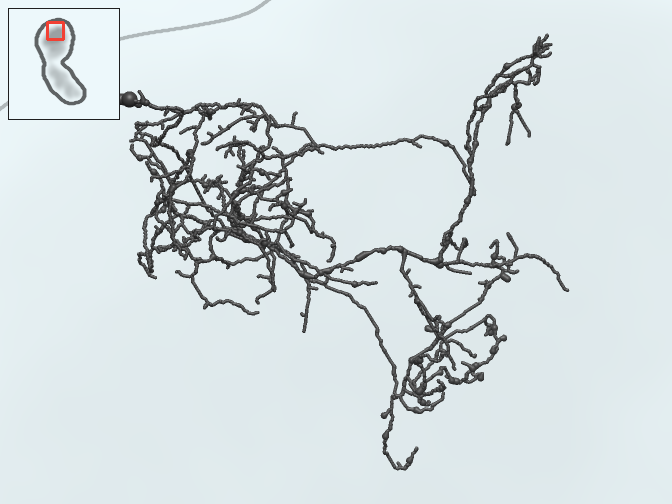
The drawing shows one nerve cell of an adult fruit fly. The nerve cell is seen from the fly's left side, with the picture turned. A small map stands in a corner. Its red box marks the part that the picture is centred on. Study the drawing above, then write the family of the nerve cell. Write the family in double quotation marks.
"hemilineage VLPl2_medial"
